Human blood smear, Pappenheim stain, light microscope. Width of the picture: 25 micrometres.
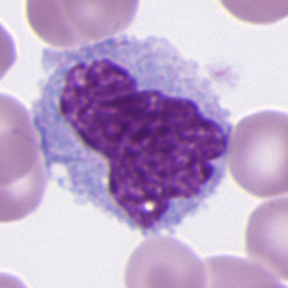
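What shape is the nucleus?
Irregular and folded, with notches along its border.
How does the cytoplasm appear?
Plentiful and pale grey-blue, with a fine, dusty granularity and no coarse granules.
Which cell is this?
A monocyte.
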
